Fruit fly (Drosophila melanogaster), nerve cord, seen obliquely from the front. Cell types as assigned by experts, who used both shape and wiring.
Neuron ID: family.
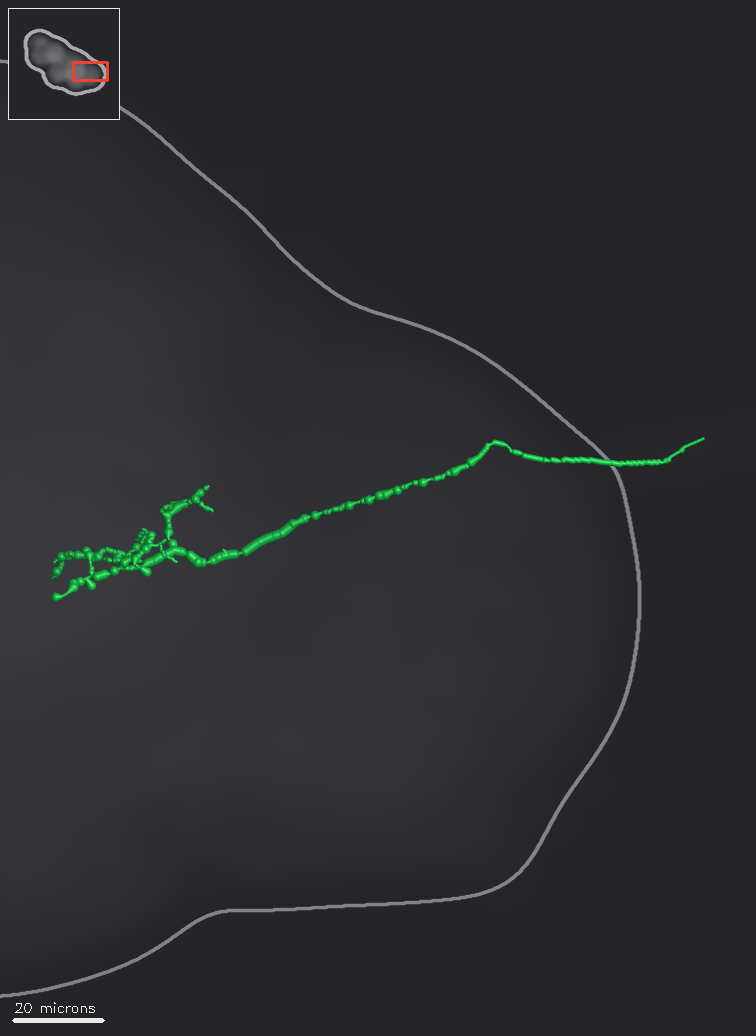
class mechanosensory tactile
